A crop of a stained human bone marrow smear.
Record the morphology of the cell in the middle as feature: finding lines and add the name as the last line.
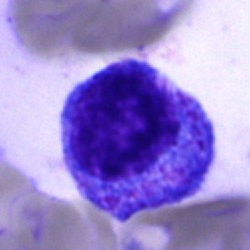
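Outline: roughly round, with a small pointed tip at the bottom
Cytoplasm position: crescent along the lower right side of the nucleus
Cytoplasm stain: blue
Granules: fine, reddish-purple, scattered through the cytoplasm
Cell: promyelocyte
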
